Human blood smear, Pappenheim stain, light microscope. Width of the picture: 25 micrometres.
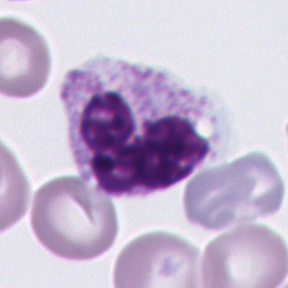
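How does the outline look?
Irregular and somewhat angular, not smoothly round.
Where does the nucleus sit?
In the lower part of the cell, with a wider cytoplasmic band above. A small clear, bright spot sits at its right edge.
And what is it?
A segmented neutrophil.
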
